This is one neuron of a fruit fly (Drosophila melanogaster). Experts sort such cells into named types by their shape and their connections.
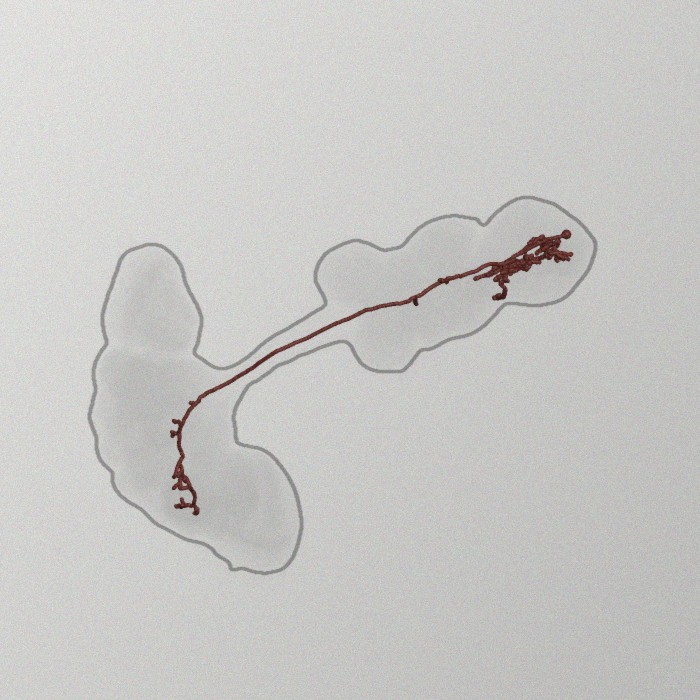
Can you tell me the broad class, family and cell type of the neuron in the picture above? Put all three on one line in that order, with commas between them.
ascending neuron, hemilineage 05B, AN05B062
